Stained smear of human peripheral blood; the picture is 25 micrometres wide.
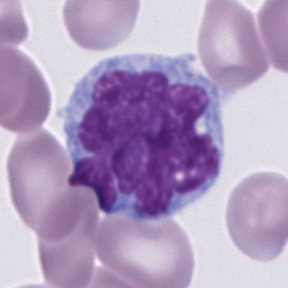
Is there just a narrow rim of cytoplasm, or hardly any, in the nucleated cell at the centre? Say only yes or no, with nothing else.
Yes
